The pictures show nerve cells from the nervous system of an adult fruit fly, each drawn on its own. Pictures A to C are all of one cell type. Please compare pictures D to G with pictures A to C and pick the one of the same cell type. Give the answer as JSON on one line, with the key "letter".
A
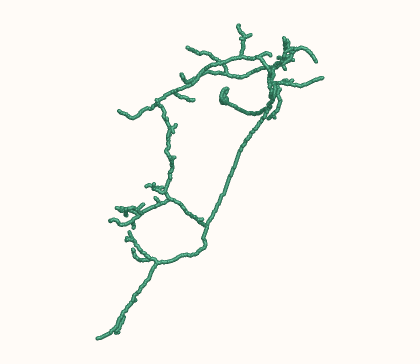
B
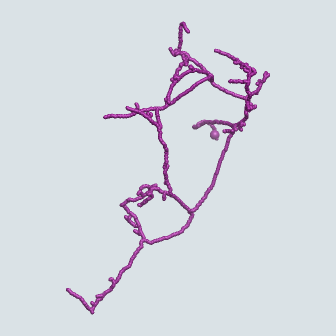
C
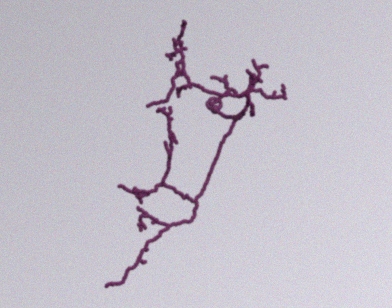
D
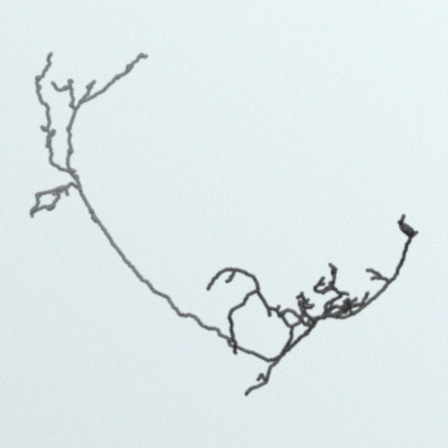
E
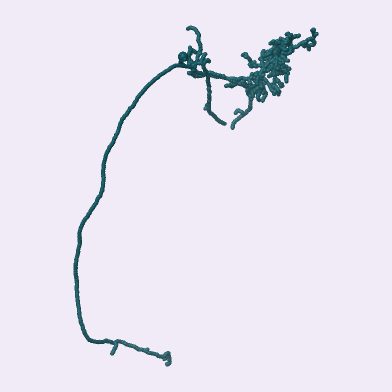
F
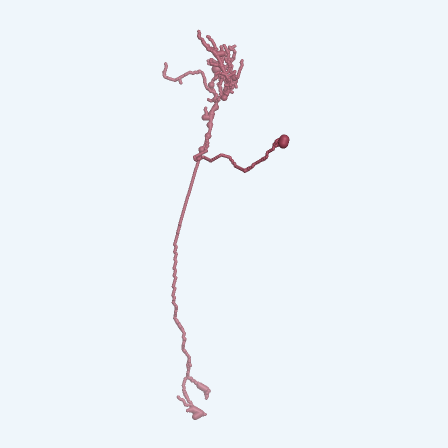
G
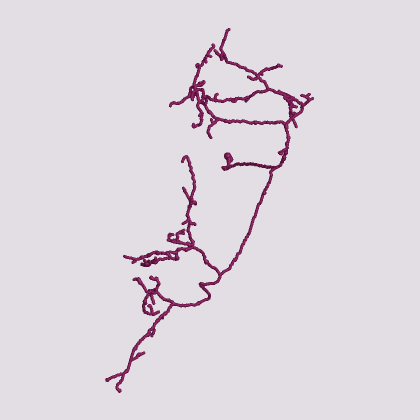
{"letter": "G"}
